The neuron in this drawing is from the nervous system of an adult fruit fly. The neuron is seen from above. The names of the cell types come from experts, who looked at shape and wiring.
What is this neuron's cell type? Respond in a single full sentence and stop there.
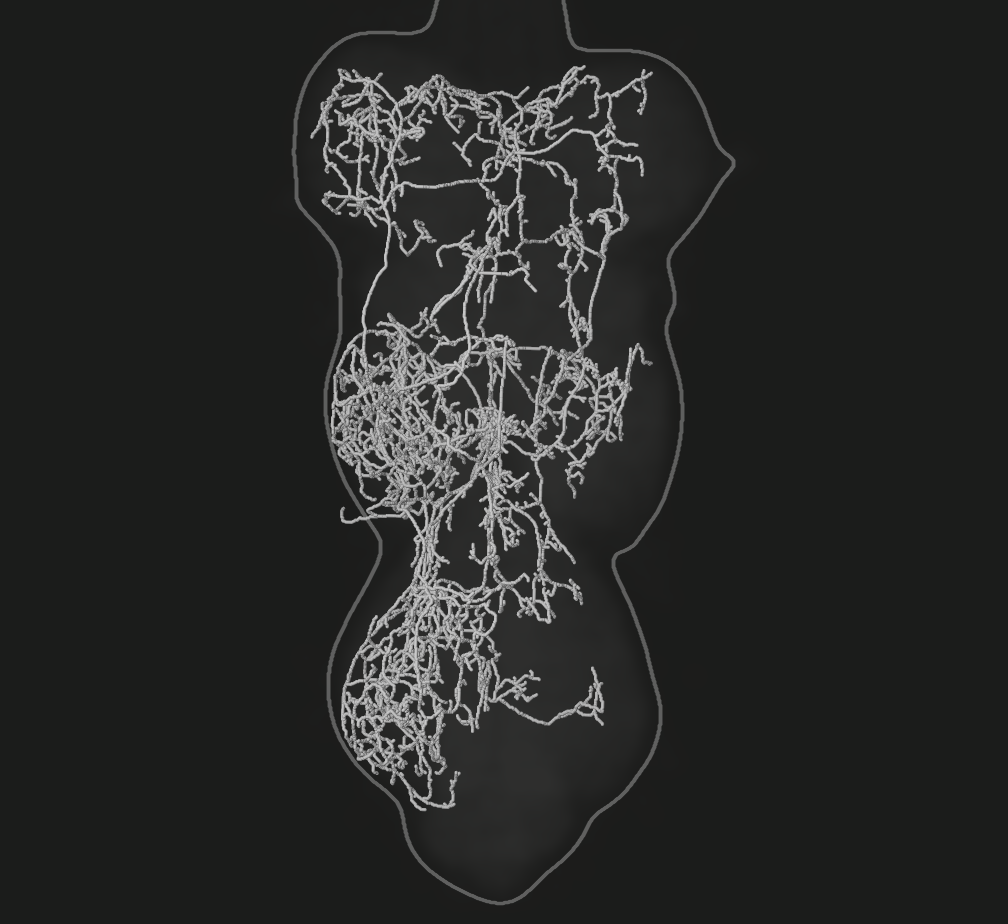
For this neuron, the cell type is INXXX008.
